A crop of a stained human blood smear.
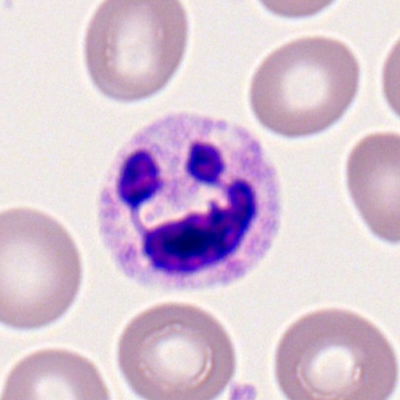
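Segmented neutrophil, central cell, stained blood smear. Nucleus split into three separate lobes; largest lobe a curved band along the lower part of the cell. Cytoplasm abundant, pale pinkish-lilac. Fine small granules scattered evenly throughout.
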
